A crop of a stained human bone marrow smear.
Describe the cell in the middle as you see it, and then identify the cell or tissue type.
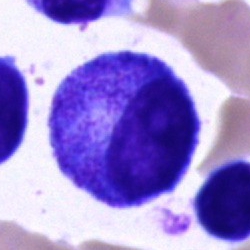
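Nucleus off-centre, toward right side of cell. Nuclear border facing cytoplasm nearly straight. Nucleus stains even dark purple. Cytoplasm occupies roughly half the cell. Cell type: promyelocyte.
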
